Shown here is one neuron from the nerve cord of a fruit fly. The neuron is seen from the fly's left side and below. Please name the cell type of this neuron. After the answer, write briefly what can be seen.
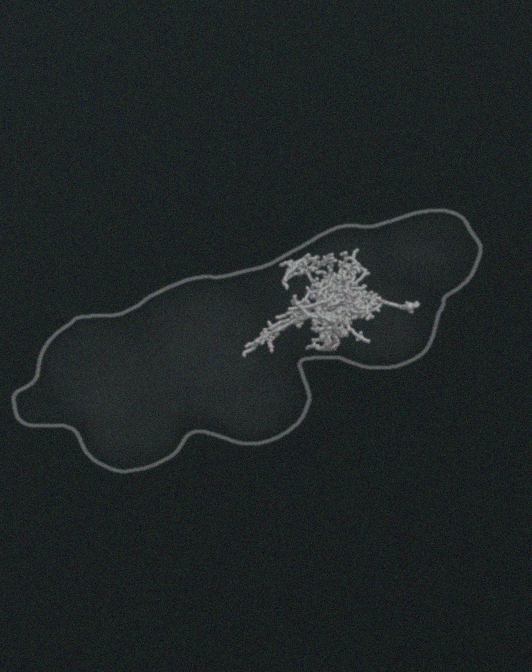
It is of cell type IN05B012. This is a nerve-cord intrinsic neuron. As drawn here it is wider than it is tall.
